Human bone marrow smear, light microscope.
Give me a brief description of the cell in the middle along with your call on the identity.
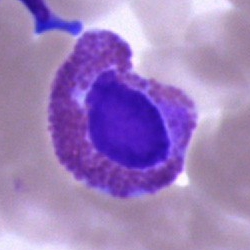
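Coarse purple granules pack the cytoplasm, that's the first thing I notice. The outline looks irregular to me, with a bumpy, granular edge. On the left side of the nucleus there is a pale, clear zone between it and the granules. I can't make out any nucleoli in the nucleus. I'd call this cell an eosinophil.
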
